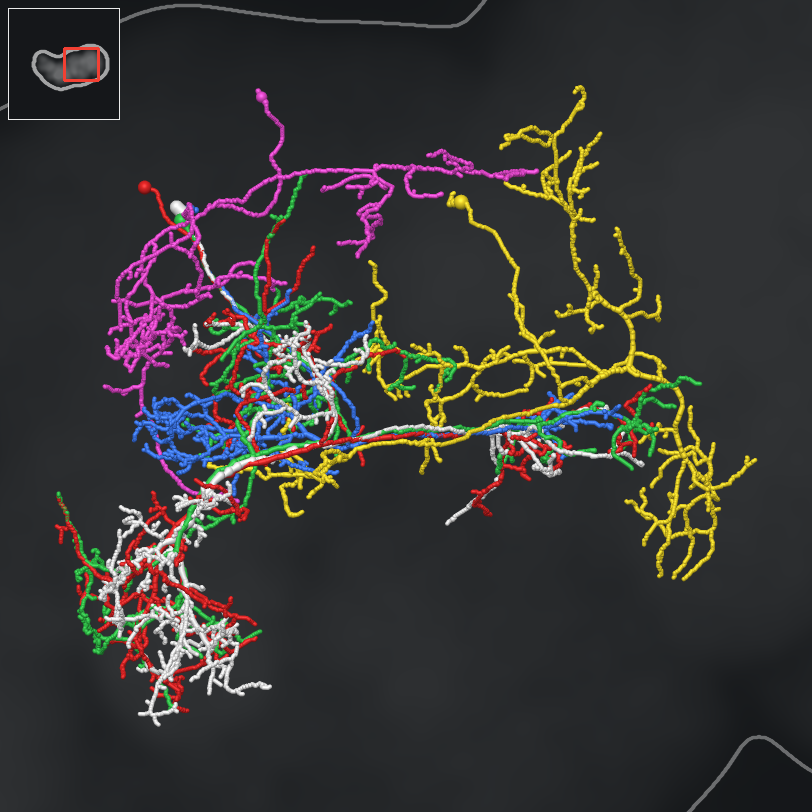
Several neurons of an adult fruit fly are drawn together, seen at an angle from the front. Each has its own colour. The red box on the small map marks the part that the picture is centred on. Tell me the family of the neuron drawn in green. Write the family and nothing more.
hemilineage VLPp2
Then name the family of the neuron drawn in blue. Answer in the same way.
hemilineage VLPp2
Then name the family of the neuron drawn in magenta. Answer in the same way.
hemilineage DM3_dorso_lateral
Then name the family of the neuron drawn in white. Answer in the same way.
hemilineage VLPp2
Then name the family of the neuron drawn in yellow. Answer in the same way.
hemilineage VLPp2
